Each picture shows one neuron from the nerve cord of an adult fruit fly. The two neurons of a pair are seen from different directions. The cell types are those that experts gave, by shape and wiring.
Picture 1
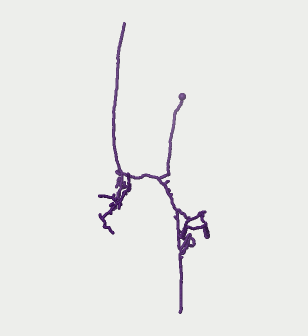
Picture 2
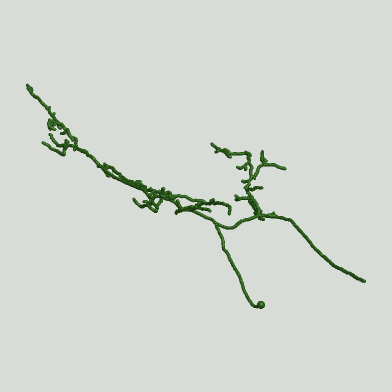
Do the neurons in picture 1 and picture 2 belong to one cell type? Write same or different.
same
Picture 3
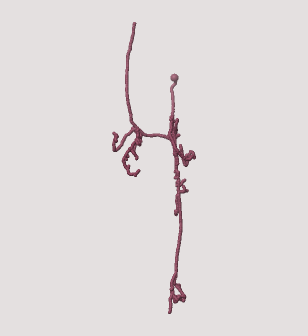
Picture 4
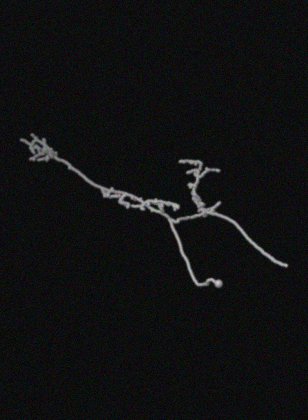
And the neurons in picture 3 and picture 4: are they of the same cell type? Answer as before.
same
